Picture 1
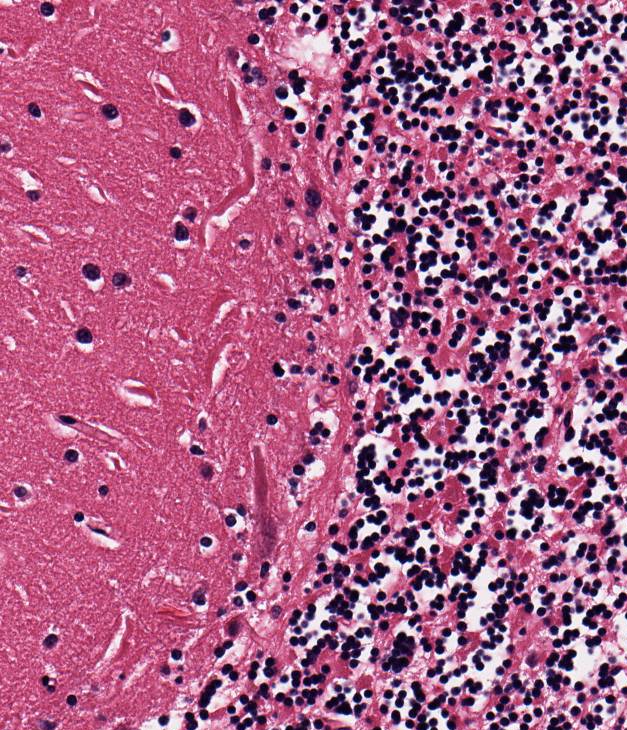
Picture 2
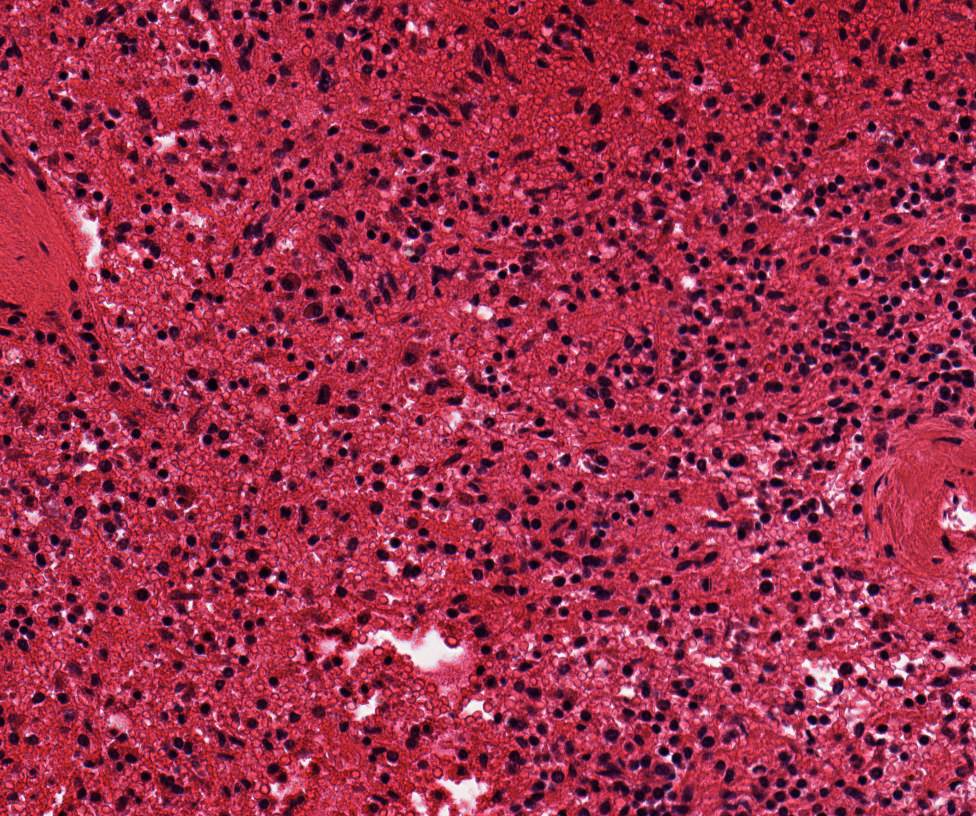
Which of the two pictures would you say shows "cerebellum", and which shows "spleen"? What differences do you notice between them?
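Cerebellum appears in picture 1 and spleen in picture 2. In the cerebellum, the left zone is finely granular eosinophilic material with scattered small nuclei and oblique thin-walled capillaries with elongated nuclei, while the right zone is crowded with small, round, dark nuclei, with small irregular pink islands free of nuclei between them. In the spleen, small round dark nuclei with little visible cytoplasm are scattered among red cells throughout the field. A small vessel cut across, its concentric pink wall made of spindle cells, lies at the middle of the right edge.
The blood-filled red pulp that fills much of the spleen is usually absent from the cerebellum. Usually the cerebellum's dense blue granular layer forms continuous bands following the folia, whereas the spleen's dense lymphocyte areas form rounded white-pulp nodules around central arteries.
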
